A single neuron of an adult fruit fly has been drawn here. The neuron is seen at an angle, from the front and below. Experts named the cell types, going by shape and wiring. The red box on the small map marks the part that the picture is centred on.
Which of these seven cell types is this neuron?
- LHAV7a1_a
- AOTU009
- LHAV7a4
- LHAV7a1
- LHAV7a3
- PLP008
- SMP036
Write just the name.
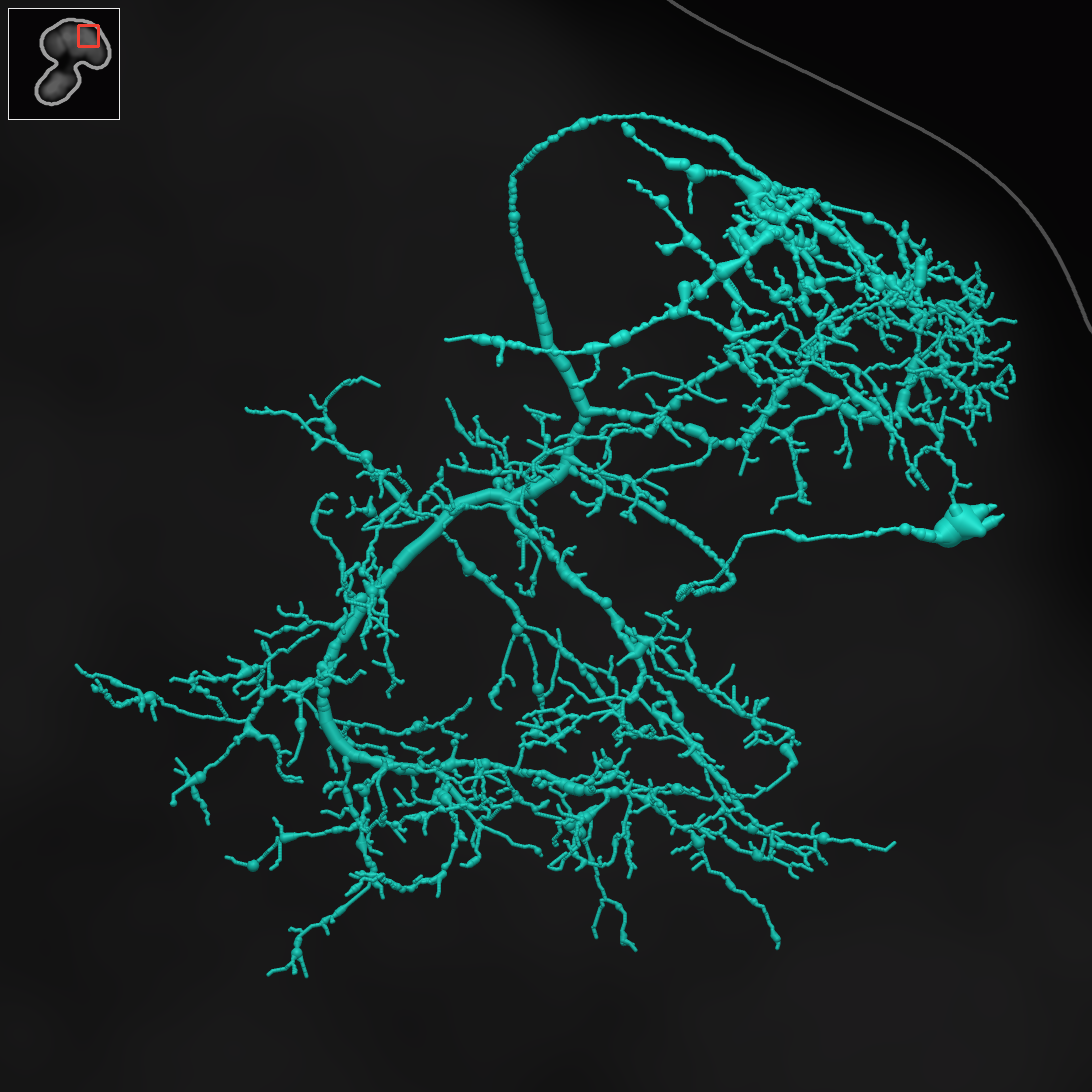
AOTU009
